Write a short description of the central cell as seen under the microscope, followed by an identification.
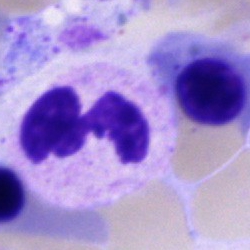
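Let me start with the nucleus: it has two lobes, one on the left and one on the right, held together by a narrow bridge. Its chromatin looks dense and dark purple. Around it there is plenty of cytoplasm, pale pinkish-lilac in tone, and fine lilac granules seem scattered all through it. This is a segmented neutrophil.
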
